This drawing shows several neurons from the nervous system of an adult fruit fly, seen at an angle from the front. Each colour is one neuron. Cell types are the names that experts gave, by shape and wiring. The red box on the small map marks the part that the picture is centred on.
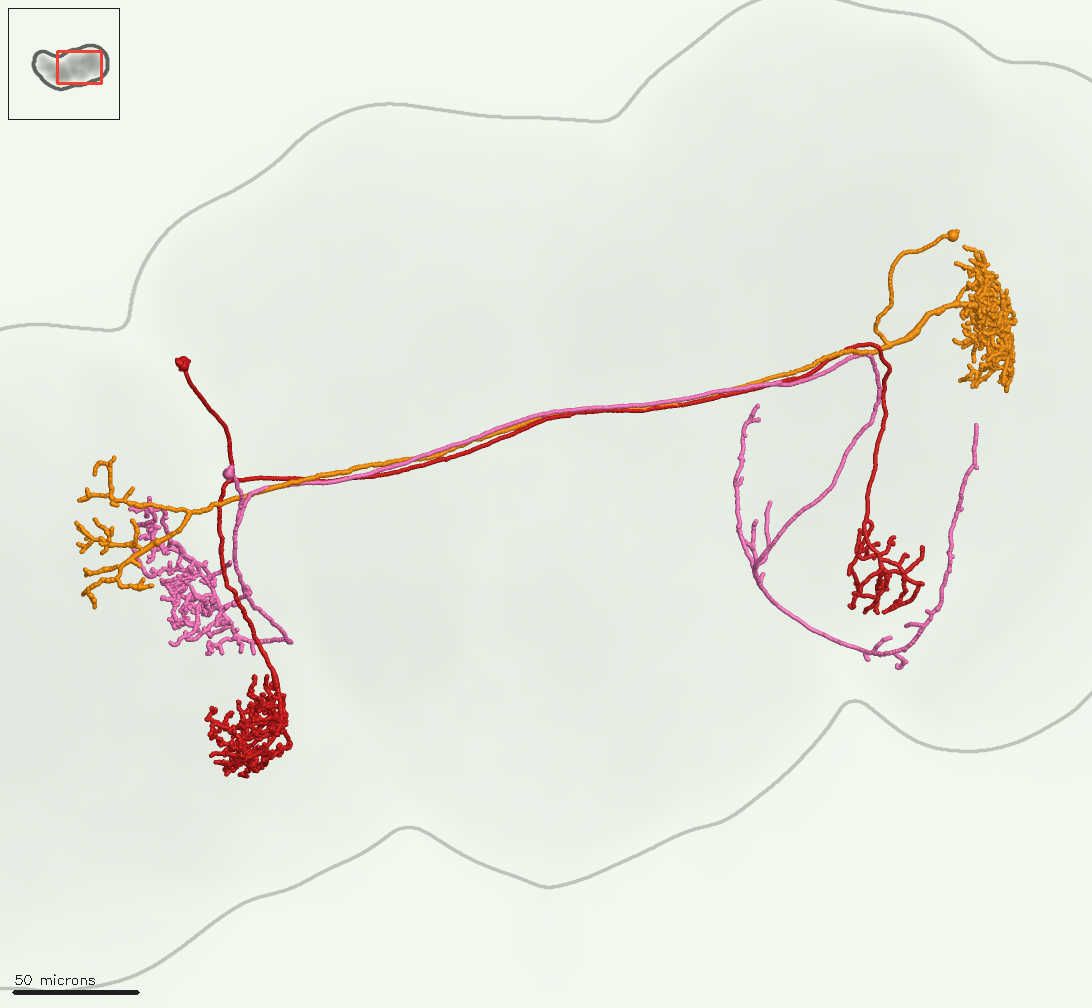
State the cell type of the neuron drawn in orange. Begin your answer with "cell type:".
cell type: LC14a-1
